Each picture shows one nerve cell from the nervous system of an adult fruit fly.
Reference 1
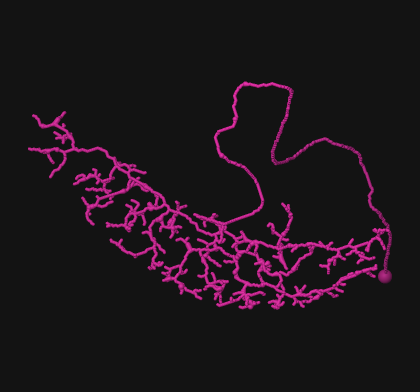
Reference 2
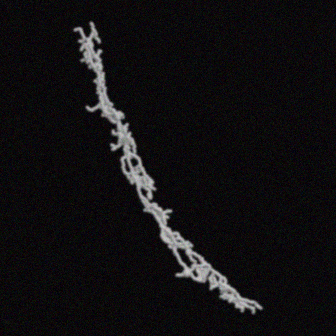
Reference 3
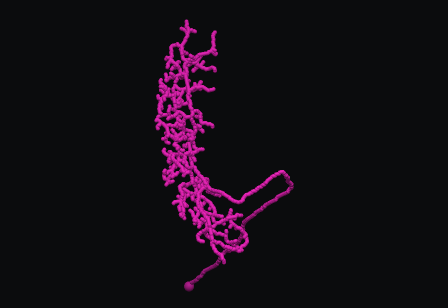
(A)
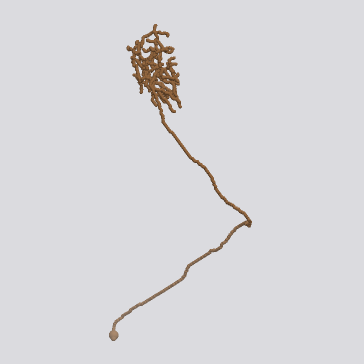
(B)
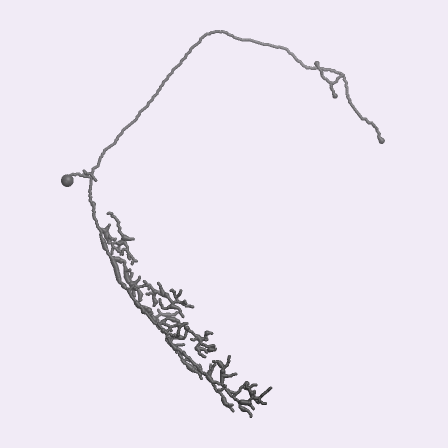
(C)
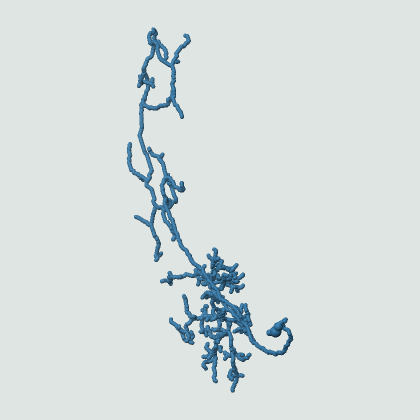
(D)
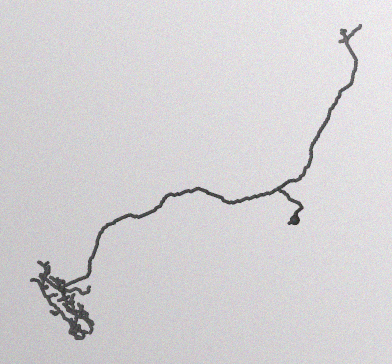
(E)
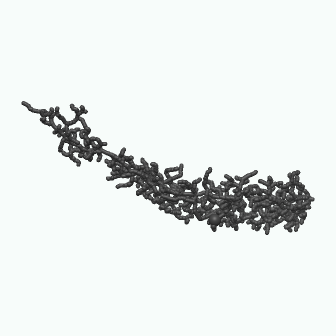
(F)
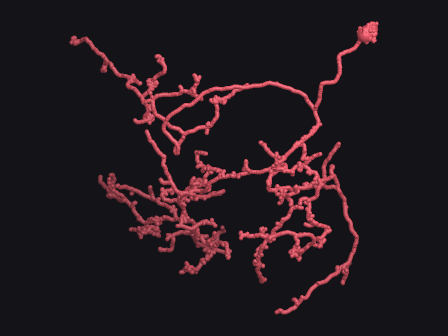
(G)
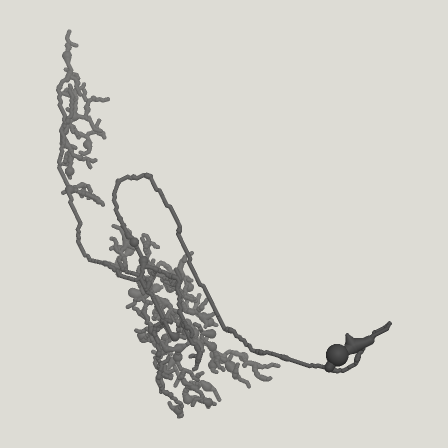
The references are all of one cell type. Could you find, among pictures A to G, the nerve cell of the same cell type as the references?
E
